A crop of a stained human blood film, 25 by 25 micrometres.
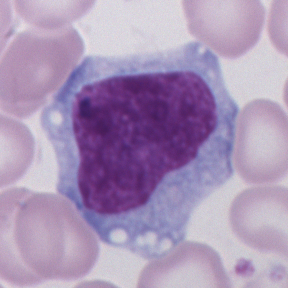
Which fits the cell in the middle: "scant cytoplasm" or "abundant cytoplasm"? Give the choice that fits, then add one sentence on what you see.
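Abundant cytoplasm. The cytoplasm is plentiful and pale grey-blue.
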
